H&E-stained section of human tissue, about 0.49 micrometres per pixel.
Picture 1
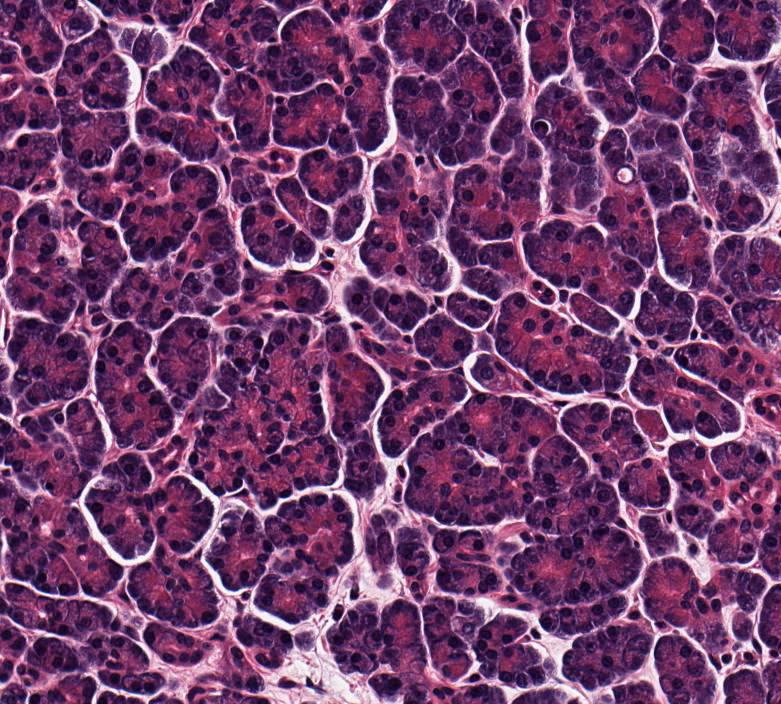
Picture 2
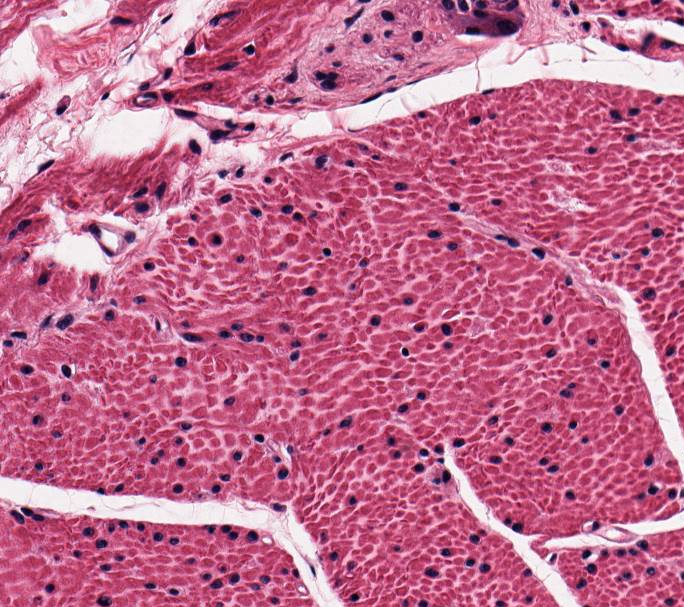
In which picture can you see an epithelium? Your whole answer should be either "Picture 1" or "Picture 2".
Picture 1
